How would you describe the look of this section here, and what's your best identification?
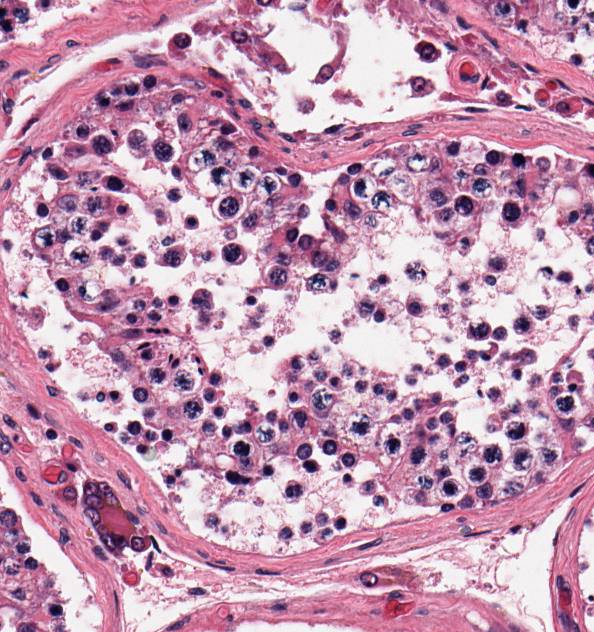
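Looking inside the tubule, I notice the cells lie loosely, separated by pale empty spaces rather than forming a compact layer. Among the large cells are smaller round ones with dense, dark, uniform nuclei. The tubule's centre holds pale, wispy pink material and some detached cells. Between tubules, small vessels contain red blood cells, one of them at the lower left. So this section is testis.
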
